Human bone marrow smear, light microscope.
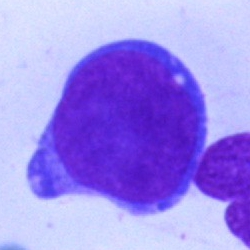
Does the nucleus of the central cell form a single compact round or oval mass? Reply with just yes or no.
Yes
